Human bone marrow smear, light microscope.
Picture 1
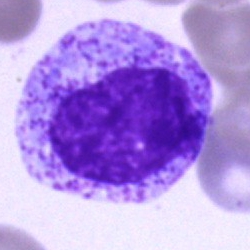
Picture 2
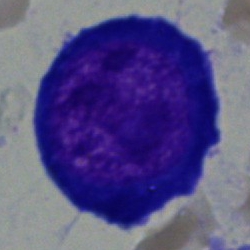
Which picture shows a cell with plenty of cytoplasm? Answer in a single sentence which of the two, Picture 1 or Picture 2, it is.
What picture 1 shows is a cell with abundant cytoplasm.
